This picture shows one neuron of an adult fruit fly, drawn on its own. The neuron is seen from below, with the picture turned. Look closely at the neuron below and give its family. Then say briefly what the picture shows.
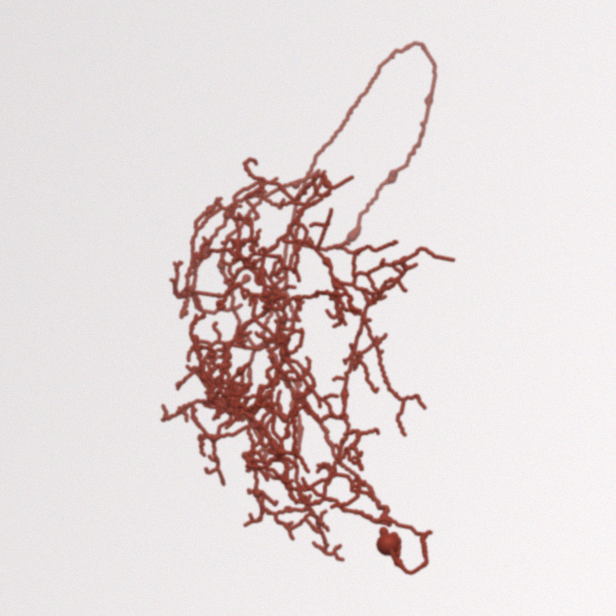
The family is hemilineage VLPl&p2_lateral. It is a central-brain intrinsic neuron. In this view it is taller than it is wide.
